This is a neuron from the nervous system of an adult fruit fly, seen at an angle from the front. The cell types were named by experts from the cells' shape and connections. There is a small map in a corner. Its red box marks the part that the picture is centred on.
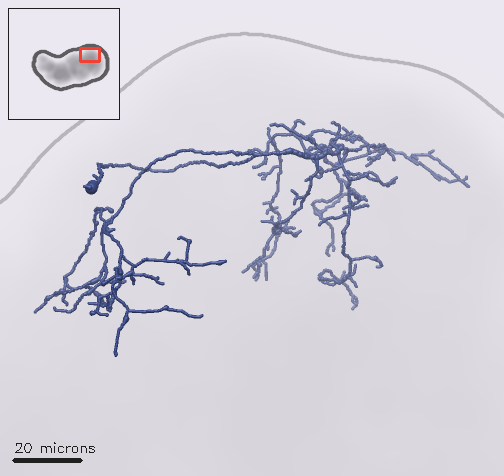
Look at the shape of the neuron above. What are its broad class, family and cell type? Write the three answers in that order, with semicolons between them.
central-brain intrinsic neuron; hemilineage SLPpm3; CB1050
